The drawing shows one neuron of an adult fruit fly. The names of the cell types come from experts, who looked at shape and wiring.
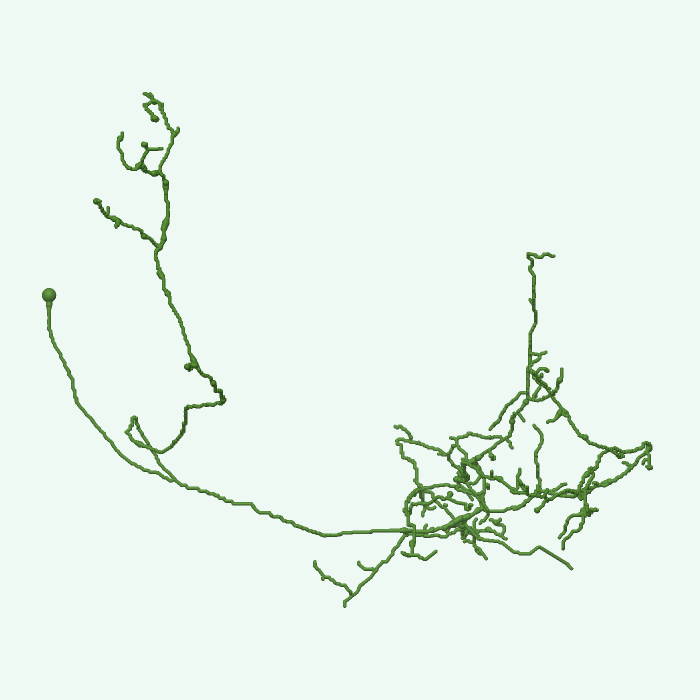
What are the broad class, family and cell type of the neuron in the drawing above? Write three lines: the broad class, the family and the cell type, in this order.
central-brain intrinsic neuron
hemilineage LALa1_posterior
AOTU032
